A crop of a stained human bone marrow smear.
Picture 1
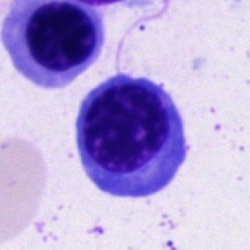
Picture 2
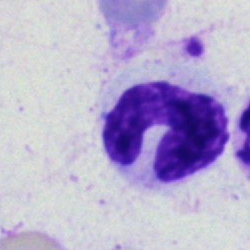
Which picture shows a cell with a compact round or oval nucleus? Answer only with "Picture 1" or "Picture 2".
Picture 1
